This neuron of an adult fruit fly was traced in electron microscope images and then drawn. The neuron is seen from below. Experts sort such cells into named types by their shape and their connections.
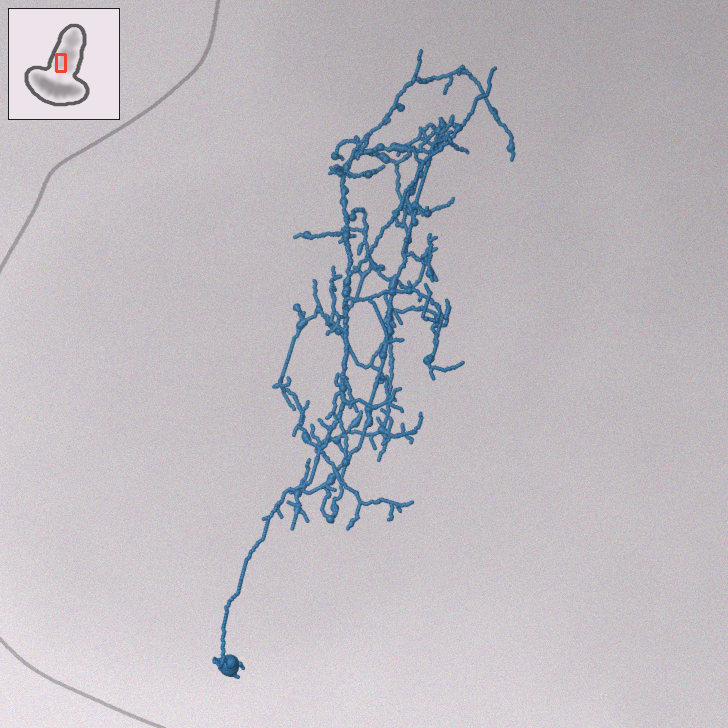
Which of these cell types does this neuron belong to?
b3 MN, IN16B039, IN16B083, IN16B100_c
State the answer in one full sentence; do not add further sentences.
It is to cell type IN16B100_c that the neuron belongs.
